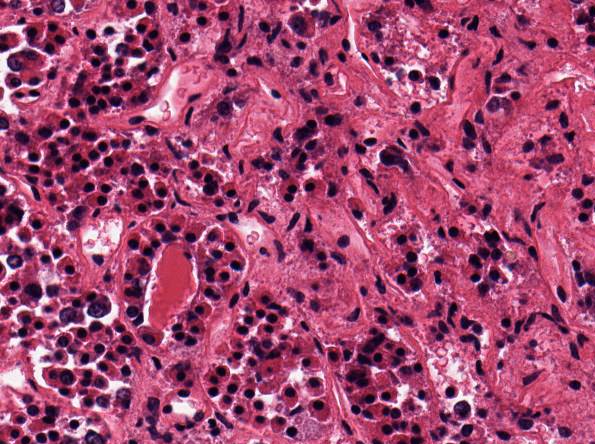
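Pituitary, haematoxylin and eosin. Arrangement: round cells in nests and clusters, divided by pink fibrous septa. Distribution: the round cells are most crowded along the left side and bottom, with more stroma in the upper right. Cells: round, dark nuclei, often set to one side, in pink cytoplasm. Stroma: elongated, spindle-shaped nuclei between the nests.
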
